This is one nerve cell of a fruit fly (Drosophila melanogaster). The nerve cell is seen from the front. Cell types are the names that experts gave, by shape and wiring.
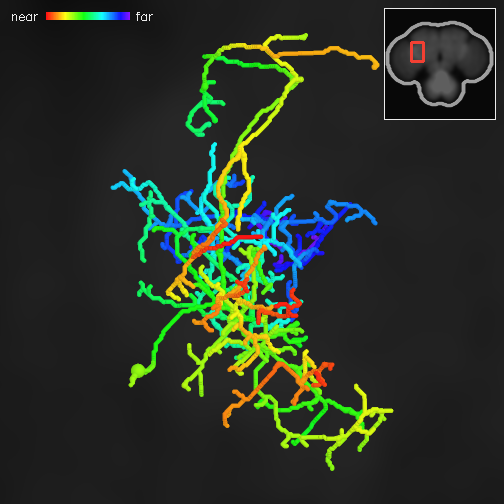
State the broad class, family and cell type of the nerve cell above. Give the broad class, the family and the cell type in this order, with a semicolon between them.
central-brain intrinsic neuron; hemilineage VLPl&p2_lateral; CB3445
